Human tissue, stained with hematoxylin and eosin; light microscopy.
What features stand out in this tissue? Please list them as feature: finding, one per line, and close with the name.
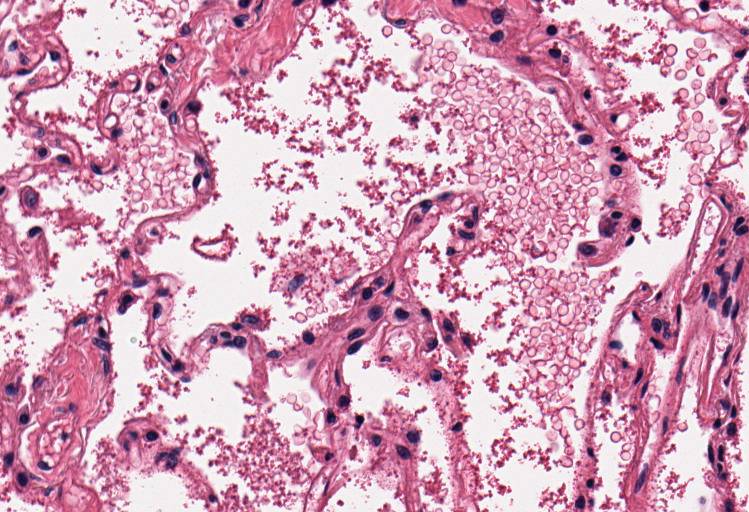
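Pattern: a lace-like network of thin branching septa around large open spaces
Free red blood cells: many seen as pale pink rings with clear centres, not solid red discs
Septal lining: flattened cells with dark, elongated nuclei
Thicker septa: cores of pink wavy collagen, as at the lower left
Name: lung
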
